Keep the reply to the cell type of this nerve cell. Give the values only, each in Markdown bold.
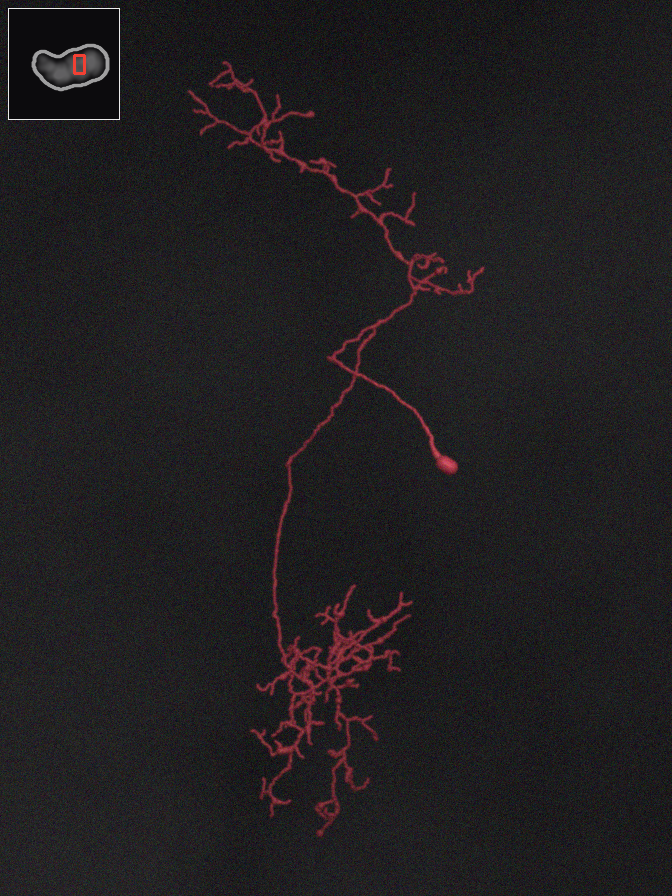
**CB1956**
